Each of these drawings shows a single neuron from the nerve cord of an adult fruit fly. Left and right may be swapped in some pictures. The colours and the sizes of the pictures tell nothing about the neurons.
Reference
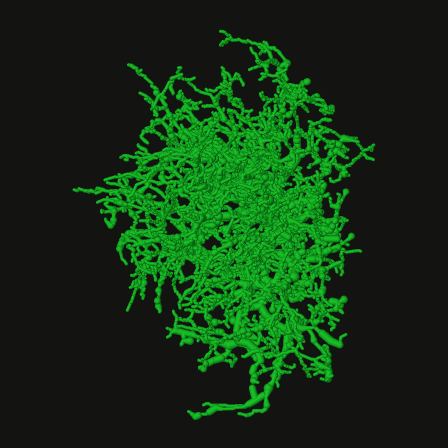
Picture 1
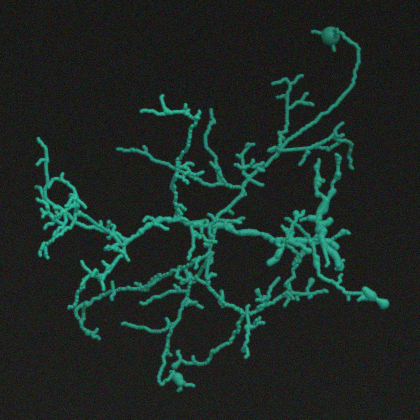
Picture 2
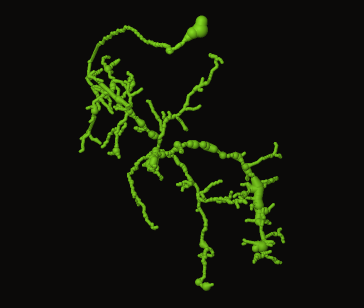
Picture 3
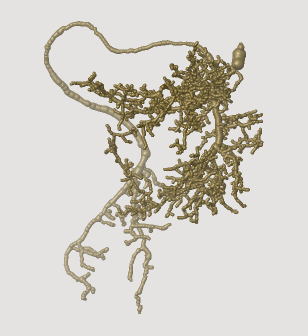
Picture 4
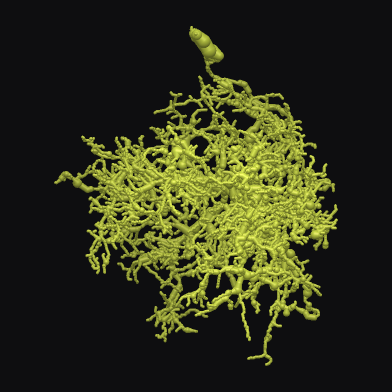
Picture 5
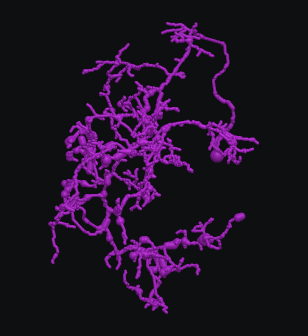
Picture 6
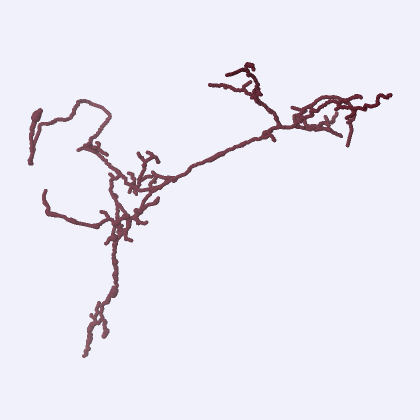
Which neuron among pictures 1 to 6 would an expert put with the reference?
Picture 4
